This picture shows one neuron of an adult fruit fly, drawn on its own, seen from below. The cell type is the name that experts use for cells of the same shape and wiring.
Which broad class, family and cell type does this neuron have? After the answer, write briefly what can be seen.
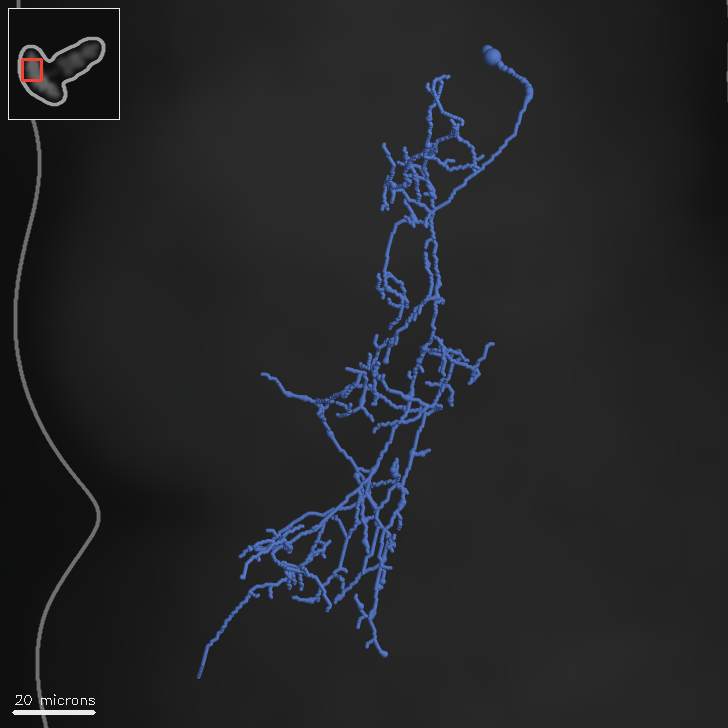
Its broad class is central-brain intrinsic neuron. The family is hemilineage VLPd&p1_posterior. It is of cell type LHPD2a4_a. It is in the brain and does not reach the nerve cord. By the scale bar it is about 160 microns tall in this view. The picture shows dozens of branch ends.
